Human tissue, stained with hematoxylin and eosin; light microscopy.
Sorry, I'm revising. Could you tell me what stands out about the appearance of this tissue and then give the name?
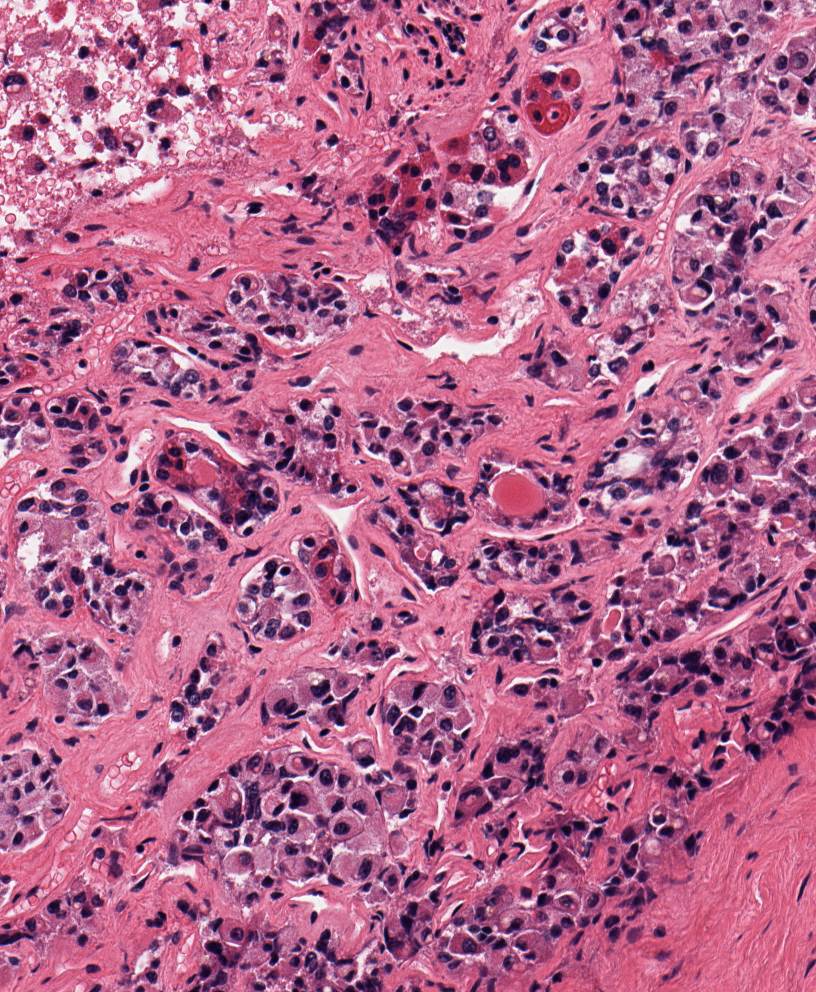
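Across most of the field, cells sit in rounded nests between bands of pink collagenous stroma holding scattered spindle-shaped fibroblast nuclei. Most cells are large, polygonal, with abundant finely granular pale pink-violet cytoplasm. Notice a round, homogeneous pink globule just right of centre. This is pituitary.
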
